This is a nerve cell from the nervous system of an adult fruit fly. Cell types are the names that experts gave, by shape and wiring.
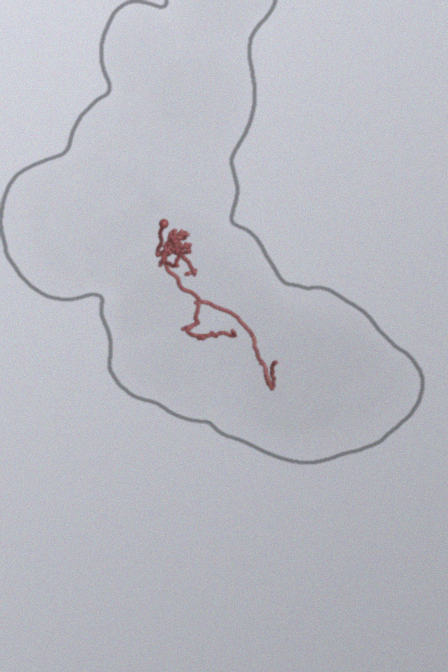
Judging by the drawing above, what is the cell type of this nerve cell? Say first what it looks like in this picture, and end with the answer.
In this view it is taller than it is wide. This is a central-brain intrinsic neuron. The cell type is LHPV3a1.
